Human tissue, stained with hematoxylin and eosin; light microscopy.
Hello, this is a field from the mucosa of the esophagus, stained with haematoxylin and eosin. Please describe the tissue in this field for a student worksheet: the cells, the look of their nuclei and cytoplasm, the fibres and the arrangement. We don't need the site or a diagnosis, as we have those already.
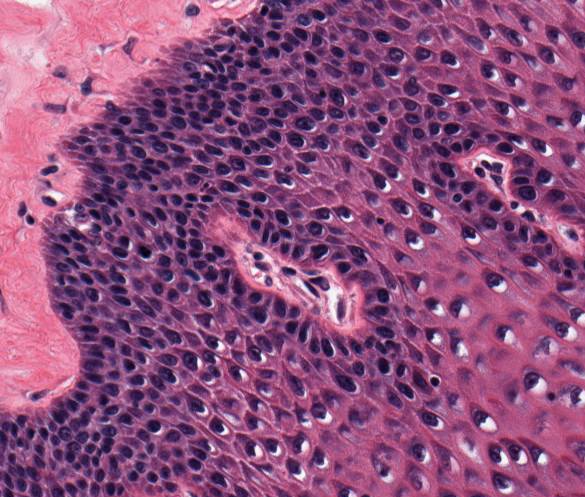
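At the left, beside connective tissue, basal cells are small, crowded with dark oval nuclei. Rightward from the basal layer, cells enlarge, with more pink cytoplasm and more widely spaced nuclei. Many right-half cells show a clear perinuclear halo. Two narrow pink connective tissue cores with small vessels are cut within the epithelium: centre and upper right.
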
